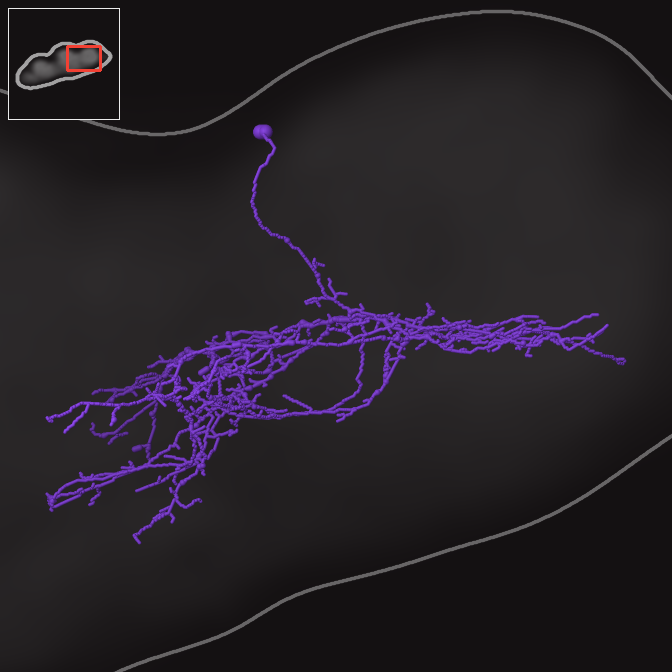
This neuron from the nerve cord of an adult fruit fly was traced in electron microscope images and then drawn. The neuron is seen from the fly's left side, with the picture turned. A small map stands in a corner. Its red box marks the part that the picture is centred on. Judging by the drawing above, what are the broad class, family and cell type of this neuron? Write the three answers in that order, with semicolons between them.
nerve-cord intrinsic neuron; hemilineage 05B; IN05B057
